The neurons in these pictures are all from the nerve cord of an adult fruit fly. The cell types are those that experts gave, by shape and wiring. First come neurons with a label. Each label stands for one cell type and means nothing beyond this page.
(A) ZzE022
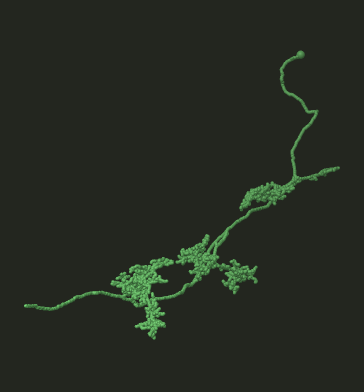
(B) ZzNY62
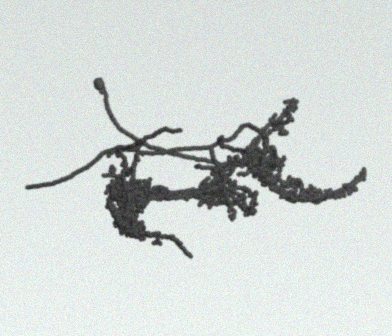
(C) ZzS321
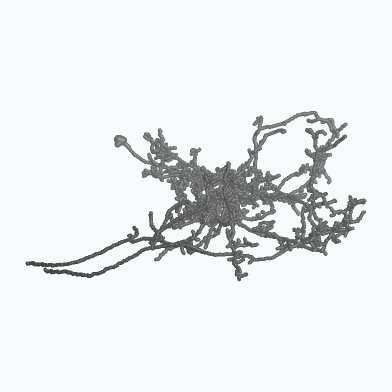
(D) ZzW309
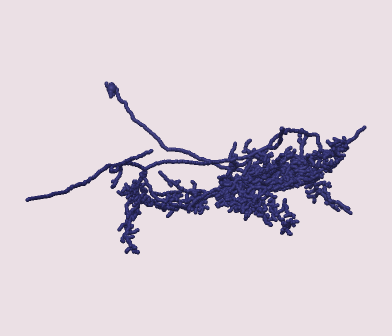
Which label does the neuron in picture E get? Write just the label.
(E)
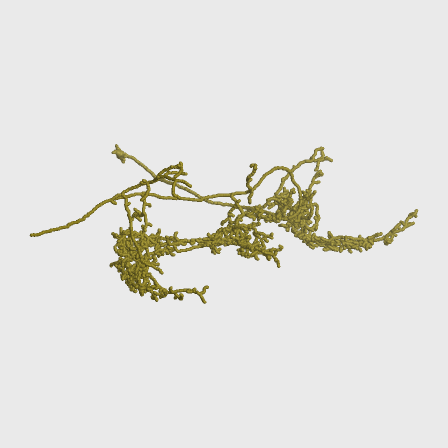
ZzNY62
